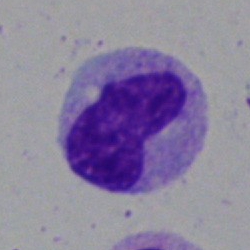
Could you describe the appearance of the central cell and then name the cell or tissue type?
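Notice how the nucleus is indented on its right side, giving it a kidney shape. Its chromatin is dark purple and clumped, with paler streaks between the clumps. A moderate rim of pale lilac-grey cytoplasm surrounds it, and a small clear pale spot sits at the nucleus's upper left edge. What you are looking at is a band neutrophil.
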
